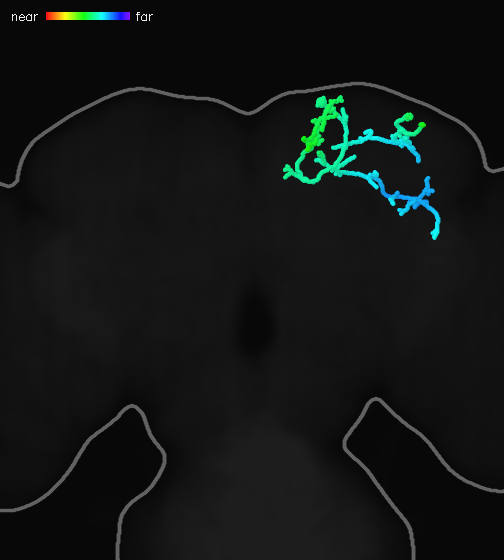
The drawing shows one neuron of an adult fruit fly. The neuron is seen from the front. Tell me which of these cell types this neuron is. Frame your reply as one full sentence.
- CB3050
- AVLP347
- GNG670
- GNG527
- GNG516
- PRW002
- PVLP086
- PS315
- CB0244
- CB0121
To this neuron applies the cell type name CB3050.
